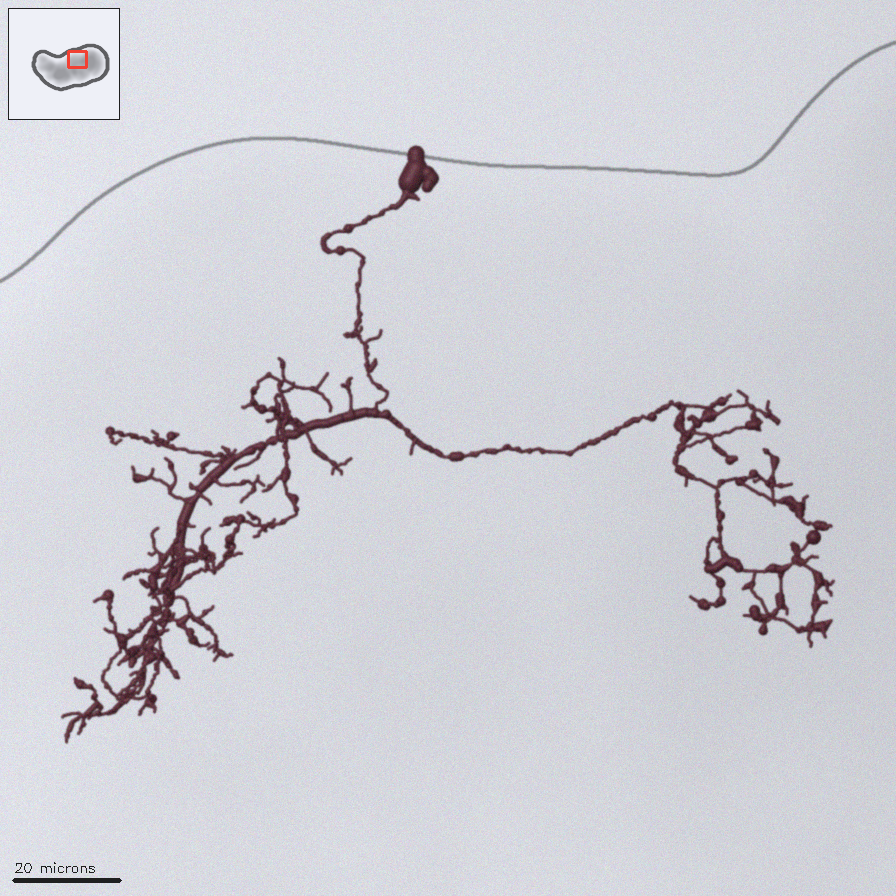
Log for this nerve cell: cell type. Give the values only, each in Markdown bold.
**SMP419**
